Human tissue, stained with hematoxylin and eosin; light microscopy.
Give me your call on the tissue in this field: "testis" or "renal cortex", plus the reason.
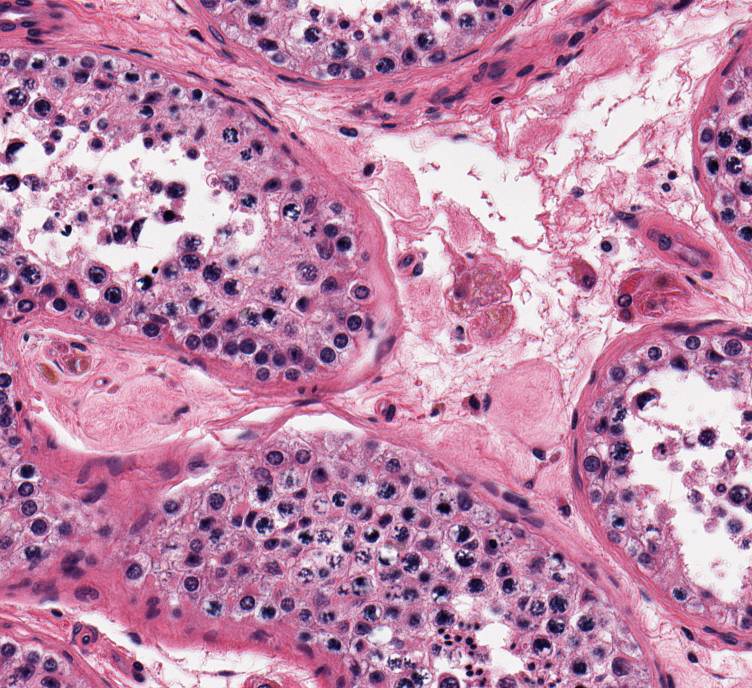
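Testis, not renal cortex. What decides it: every tubule is lined by many layers of rounded germ cells, and many large round spermatocytes in the middle layers have nuclei with coarse, thread-like clumped chromatin. I also see small, dense, dark nuclei clustered near the lumen of the bottom-centre tubule, and polygonal cells with abundant eosinophilic cytoplasm grouped in the interstitium at centre-right and the left edge.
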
